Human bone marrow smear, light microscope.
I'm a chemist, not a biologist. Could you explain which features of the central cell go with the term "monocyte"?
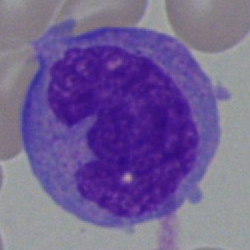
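This cell is a monocyte. Its nucleus is deeply indented from the left side, giving it a folded shape. The chromatin is clumped, with paler gaps between the darker patches. Small irregular tags of cytoplasm project from the upper left edge of the cell.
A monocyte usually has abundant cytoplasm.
Here the cytoplasm forms only a moderate rim around the nucleus, widest at the lower left, so on this point the cell goes less well with the name.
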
